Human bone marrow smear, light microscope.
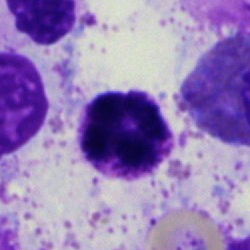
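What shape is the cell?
Roughly round, its edge slightly bumpy and scalloped.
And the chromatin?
Very dark purple and coarsely clumped, with no distinct nucleoli visible.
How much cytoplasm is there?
Only a thin reddish-purple rim, clearest along the lower edge.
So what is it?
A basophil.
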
